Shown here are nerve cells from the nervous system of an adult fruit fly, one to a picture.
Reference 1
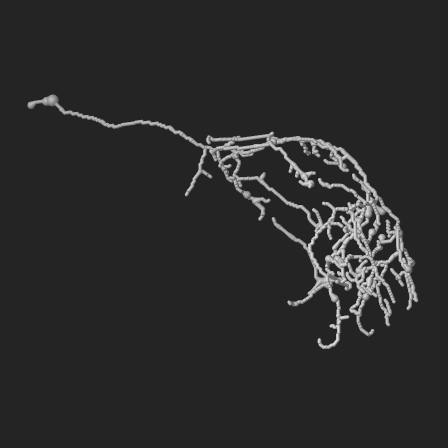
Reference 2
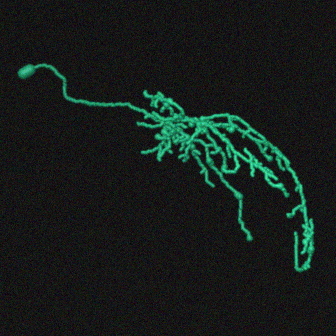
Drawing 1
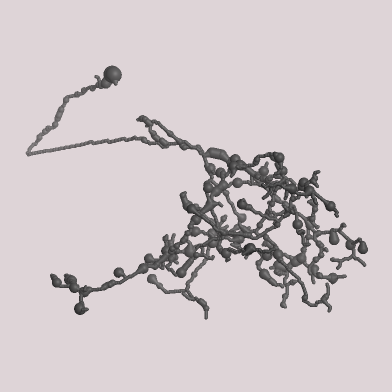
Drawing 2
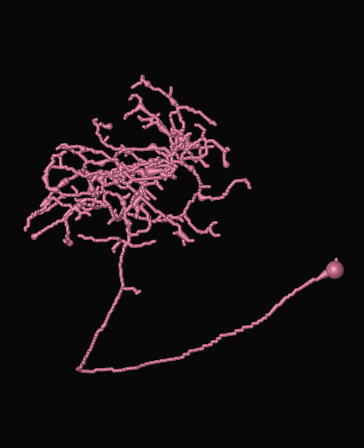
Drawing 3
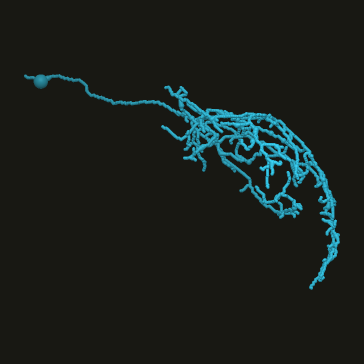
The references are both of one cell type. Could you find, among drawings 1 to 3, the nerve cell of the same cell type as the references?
Drawing 3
